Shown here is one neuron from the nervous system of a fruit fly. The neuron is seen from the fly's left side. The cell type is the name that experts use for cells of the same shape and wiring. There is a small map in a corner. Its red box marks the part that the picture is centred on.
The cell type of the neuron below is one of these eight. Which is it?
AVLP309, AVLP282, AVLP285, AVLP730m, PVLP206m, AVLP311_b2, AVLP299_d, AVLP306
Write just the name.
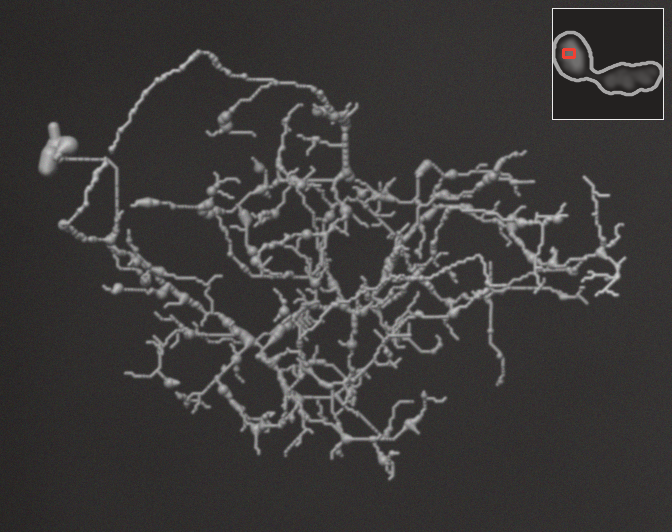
AVLP311_b2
